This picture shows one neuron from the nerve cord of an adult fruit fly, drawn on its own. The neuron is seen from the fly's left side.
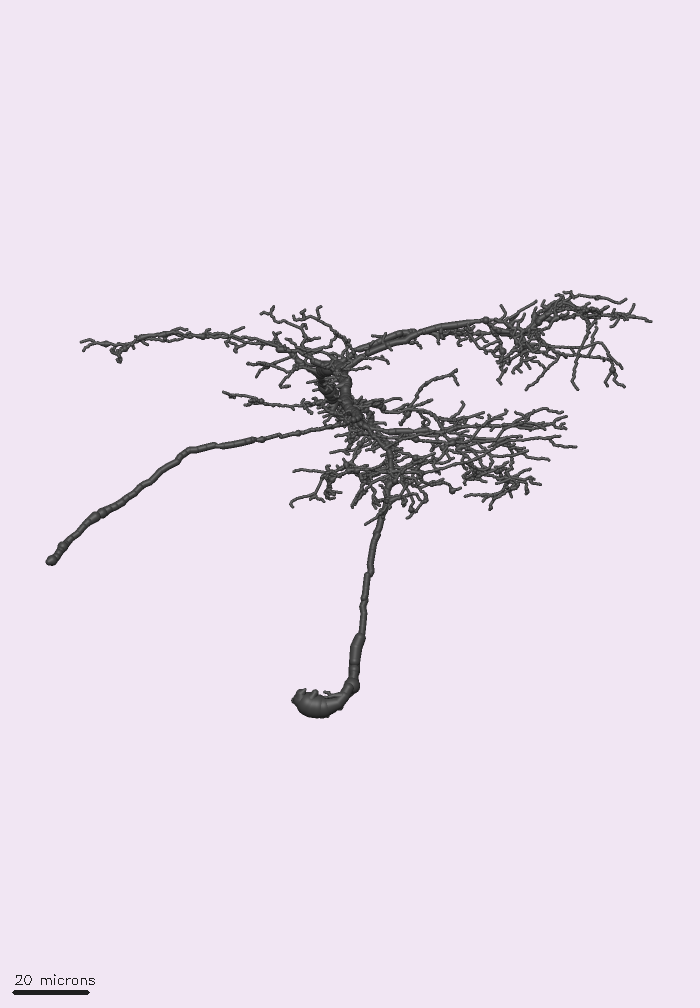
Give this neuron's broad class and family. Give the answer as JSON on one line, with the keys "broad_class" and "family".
{"broad_class": "motor neuron of the nerve cord", "family": "hemilineage 16B"}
